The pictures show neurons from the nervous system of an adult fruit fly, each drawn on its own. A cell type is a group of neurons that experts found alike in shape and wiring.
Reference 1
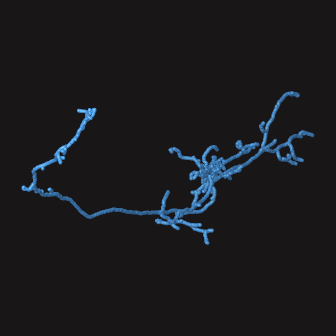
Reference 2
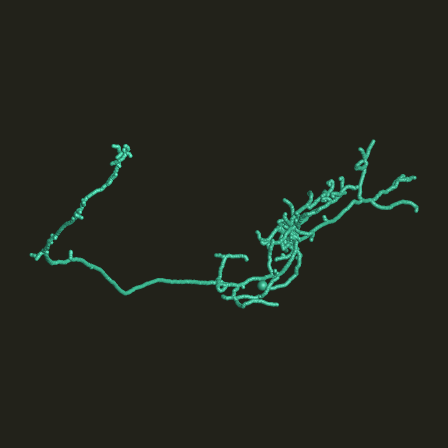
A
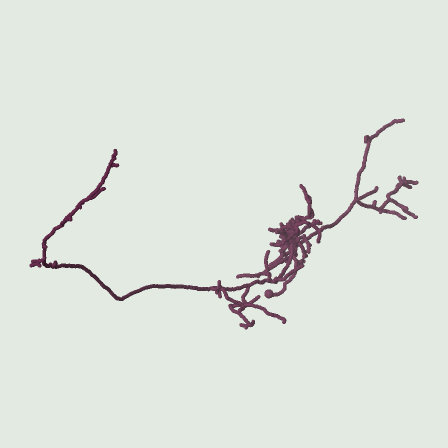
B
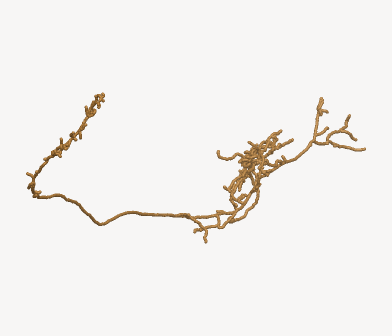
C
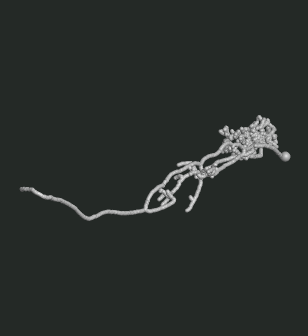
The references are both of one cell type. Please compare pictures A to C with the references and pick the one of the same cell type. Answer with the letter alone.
A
